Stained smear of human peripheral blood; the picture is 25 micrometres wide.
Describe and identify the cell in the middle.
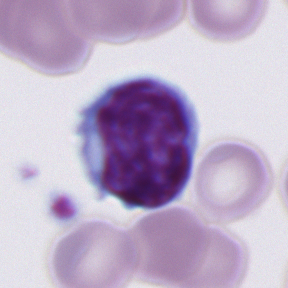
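First, the cytoplasm: most of it lies to the left of the nucleus, and it holds no vacuoles. Second, the nucleus: a single mass without lobes. Third, the cell edge: ragged on the left, with small projections. Last, the name: typical lymphocyte.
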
